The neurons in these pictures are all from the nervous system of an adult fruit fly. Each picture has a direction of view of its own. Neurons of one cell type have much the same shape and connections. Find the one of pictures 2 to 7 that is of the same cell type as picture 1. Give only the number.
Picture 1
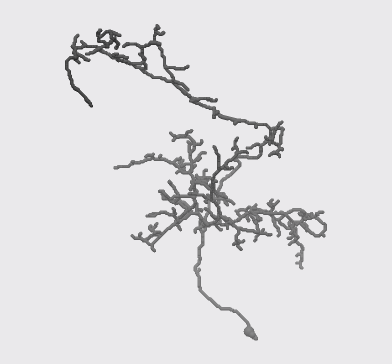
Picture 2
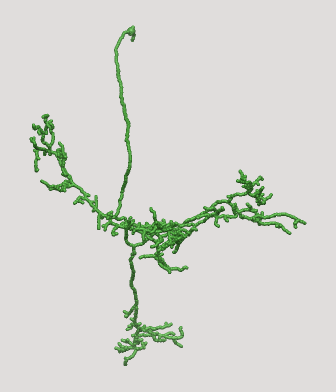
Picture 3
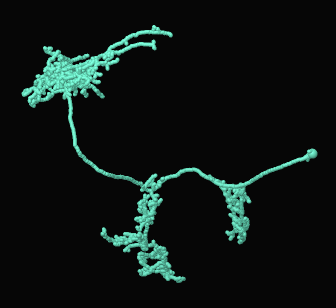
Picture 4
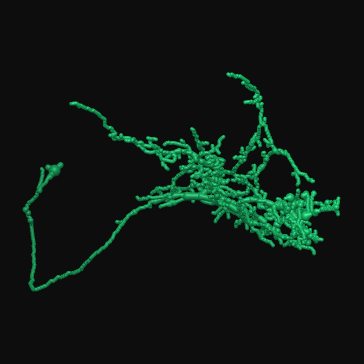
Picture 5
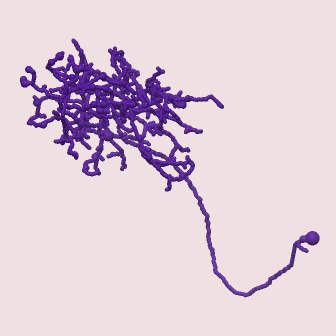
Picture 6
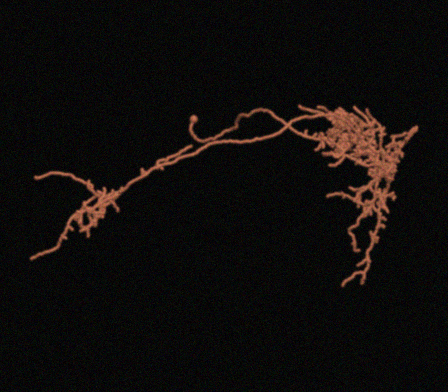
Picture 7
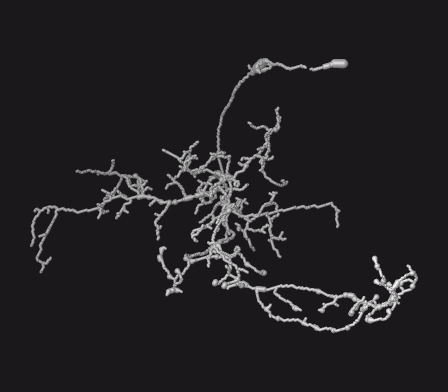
7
